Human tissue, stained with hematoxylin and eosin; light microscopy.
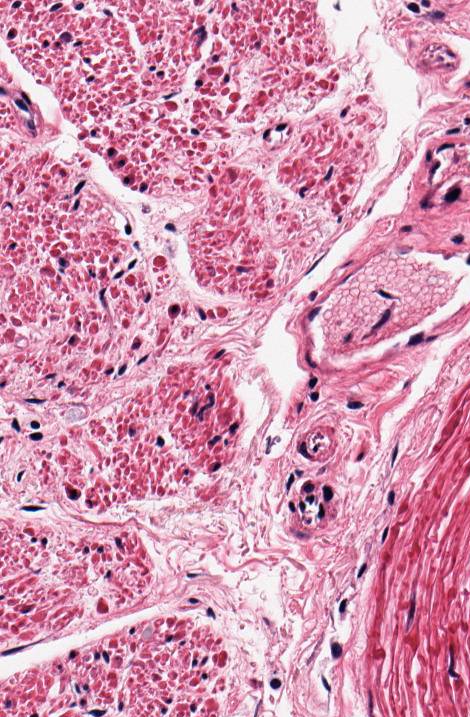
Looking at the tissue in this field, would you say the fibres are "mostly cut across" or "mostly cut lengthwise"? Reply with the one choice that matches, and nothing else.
Mostly cut across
